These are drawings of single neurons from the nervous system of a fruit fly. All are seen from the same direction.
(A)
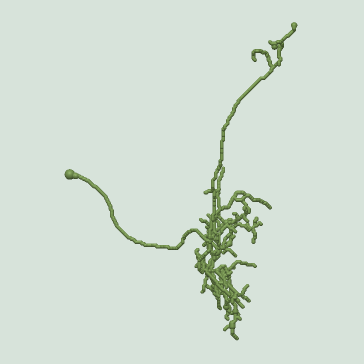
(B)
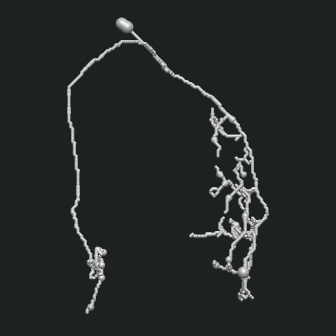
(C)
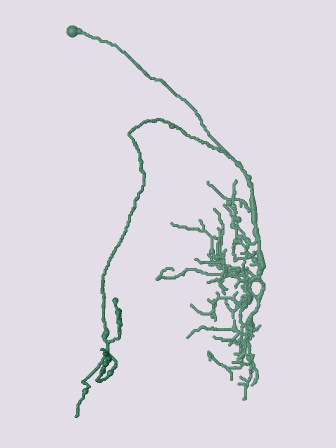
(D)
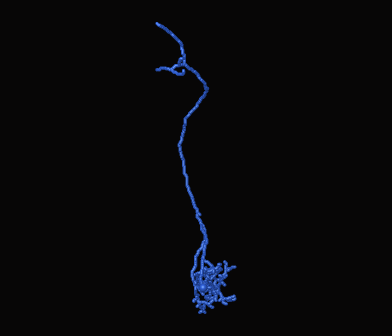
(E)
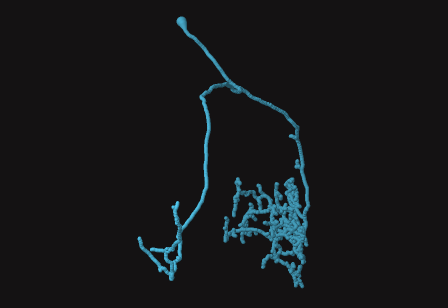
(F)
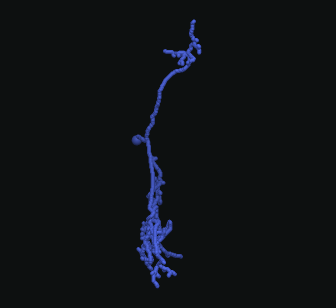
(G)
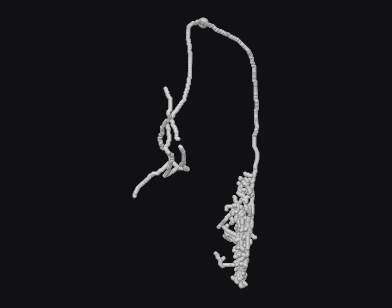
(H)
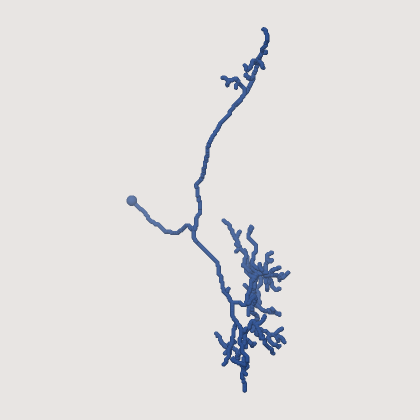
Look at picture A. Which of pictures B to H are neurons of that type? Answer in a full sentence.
Picture F and picture H are of the same cell type.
